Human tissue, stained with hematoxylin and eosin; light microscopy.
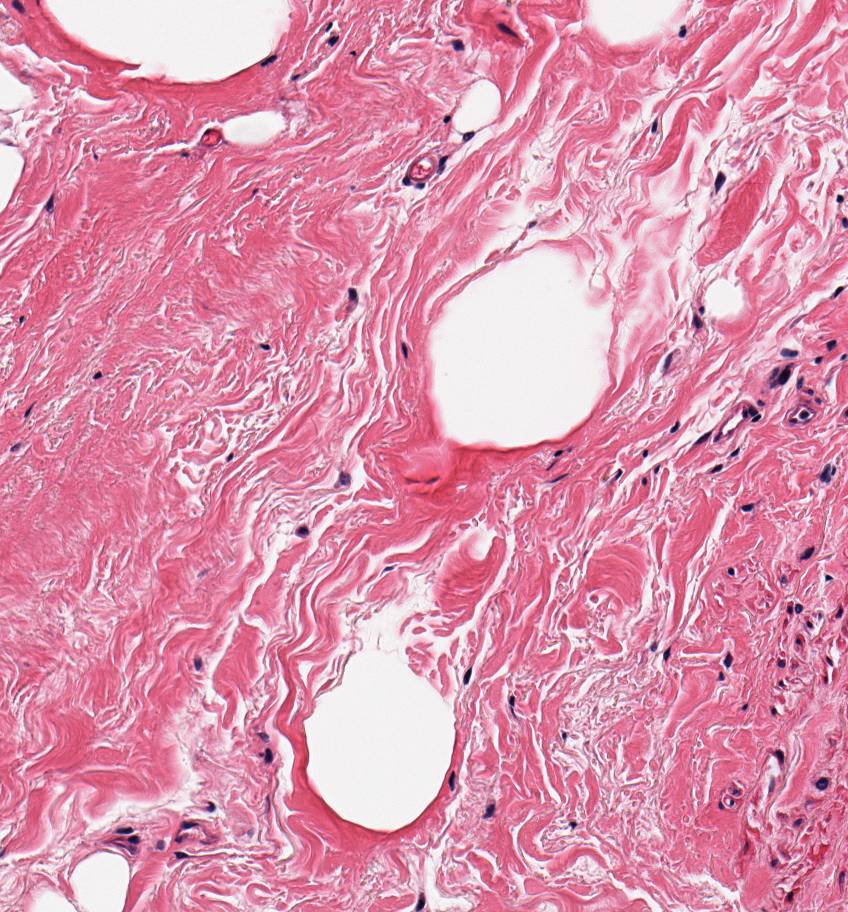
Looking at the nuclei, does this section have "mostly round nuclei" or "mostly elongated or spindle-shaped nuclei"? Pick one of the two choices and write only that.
Mostly elongated or spindle-shaped nuclei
